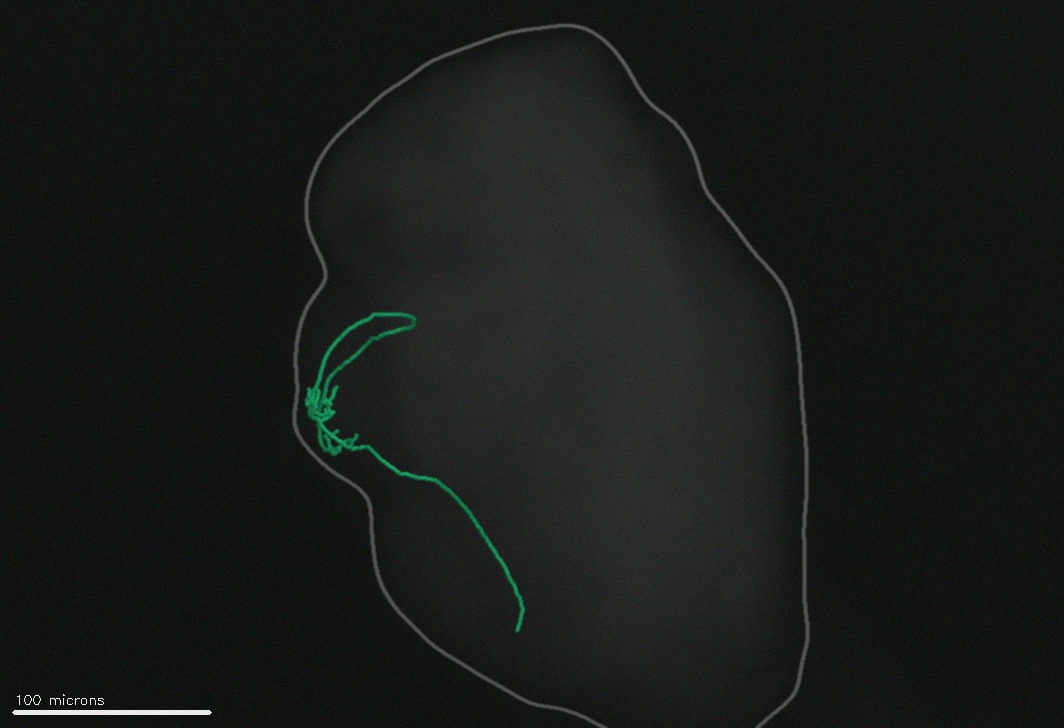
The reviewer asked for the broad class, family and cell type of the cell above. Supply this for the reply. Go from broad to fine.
sensory neuron entering the brain; class olfactory; ORN_VA7l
